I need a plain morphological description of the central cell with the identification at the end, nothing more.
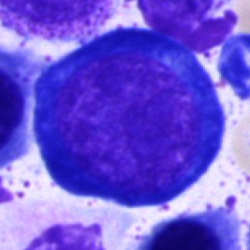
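Chromatin first: fine and evenly spread, with no coarse dark clumps. Cytoplasm next: only a narrow rim around the nucleus. Granules: none visible in the cytoplasm. Vacuoles: none in the cytoplasm either. The cell is a proerythroblast.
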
